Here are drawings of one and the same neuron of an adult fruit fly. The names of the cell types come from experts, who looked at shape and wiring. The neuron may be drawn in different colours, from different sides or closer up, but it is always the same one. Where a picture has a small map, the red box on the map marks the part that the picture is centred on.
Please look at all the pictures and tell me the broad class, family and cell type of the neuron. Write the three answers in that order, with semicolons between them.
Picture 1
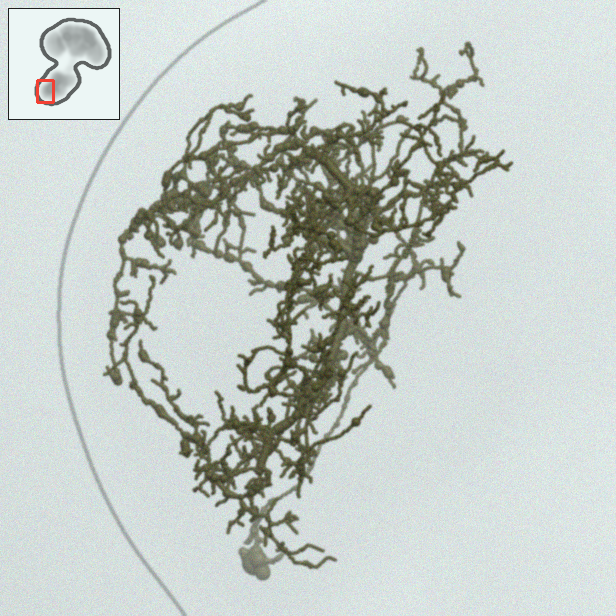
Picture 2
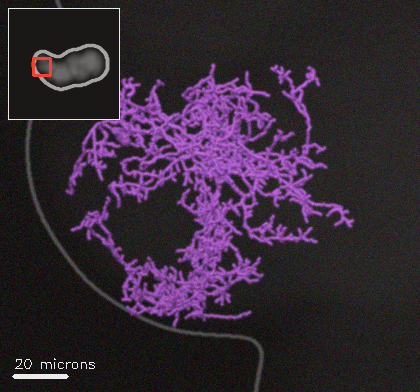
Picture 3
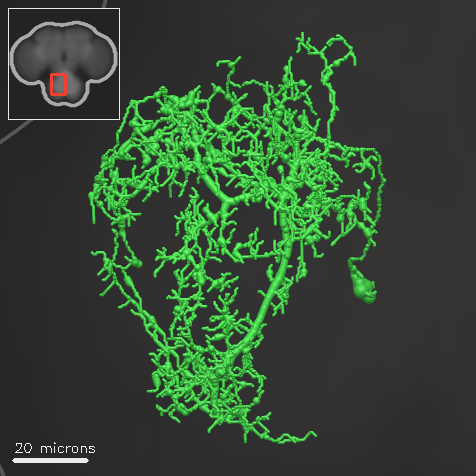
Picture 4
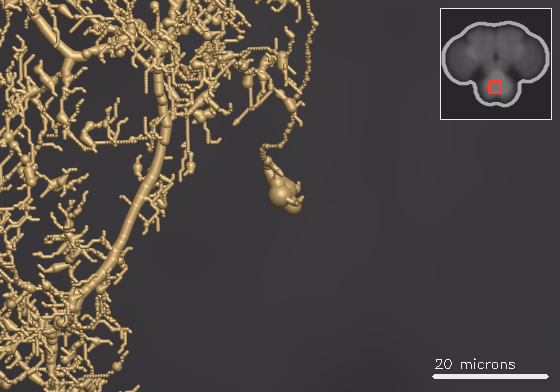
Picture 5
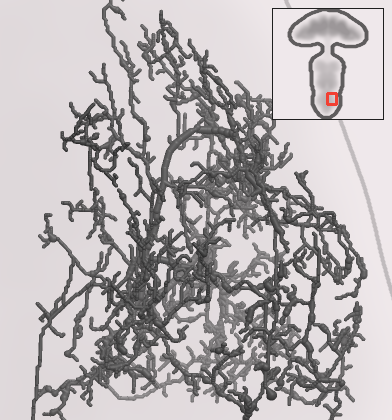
nerve-cord intrinsic neuron; hemilineage 03A; IN03A010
